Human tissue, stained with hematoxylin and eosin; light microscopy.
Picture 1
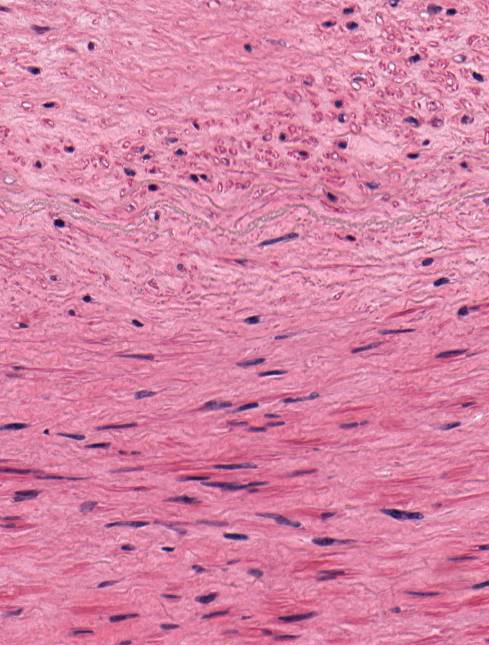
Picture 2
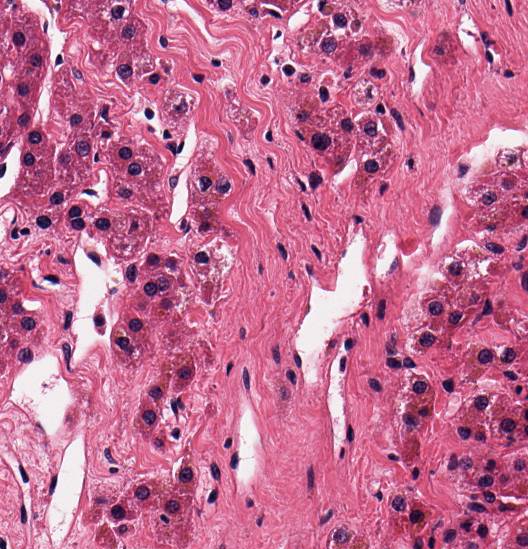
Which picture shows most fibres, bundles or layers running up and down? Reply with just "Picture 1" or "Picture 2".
Picture 2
